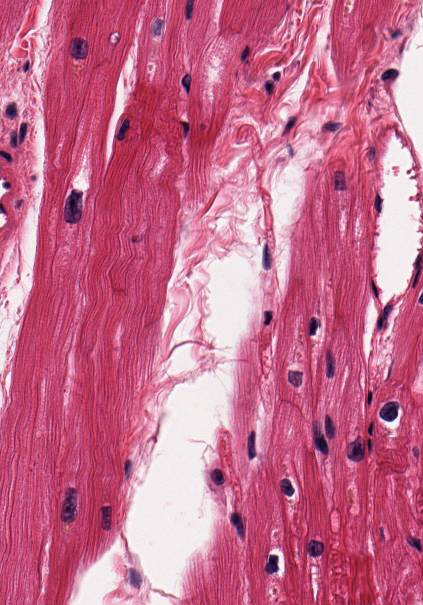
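Atrial appendage of the heart. Elongated muscle fibres fill most of the field, running roughly top to bottom. Nuclei oval, central within fibres. Cytoplasm deep pink, with fine lengthwise fibrils. Lower right: several nuclei with a small clear halo.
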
